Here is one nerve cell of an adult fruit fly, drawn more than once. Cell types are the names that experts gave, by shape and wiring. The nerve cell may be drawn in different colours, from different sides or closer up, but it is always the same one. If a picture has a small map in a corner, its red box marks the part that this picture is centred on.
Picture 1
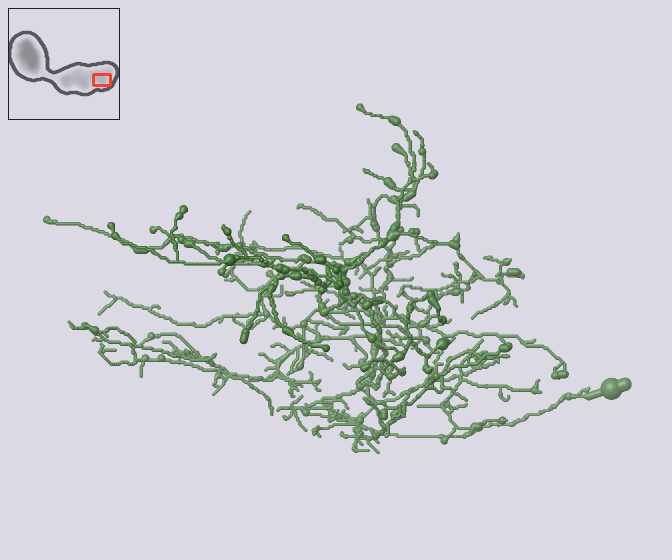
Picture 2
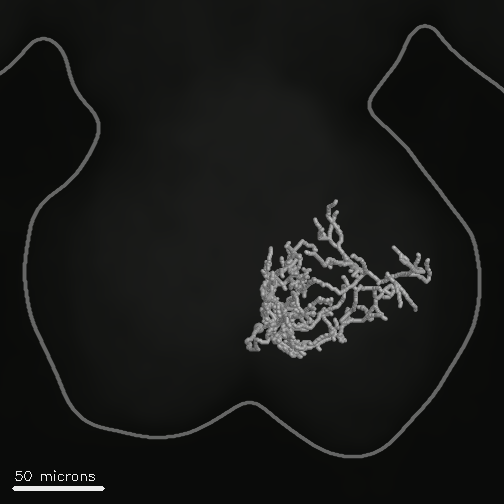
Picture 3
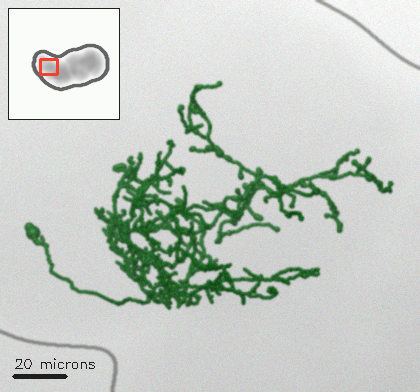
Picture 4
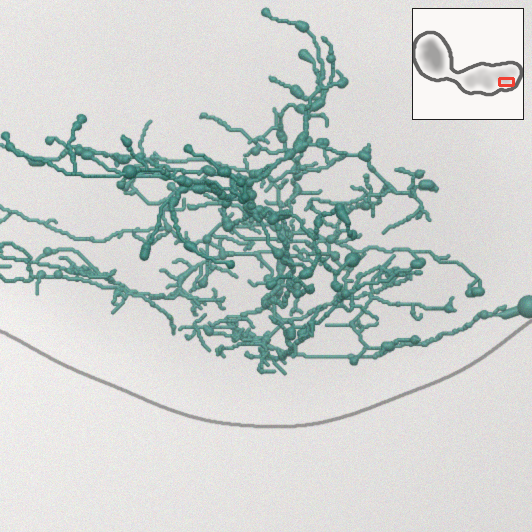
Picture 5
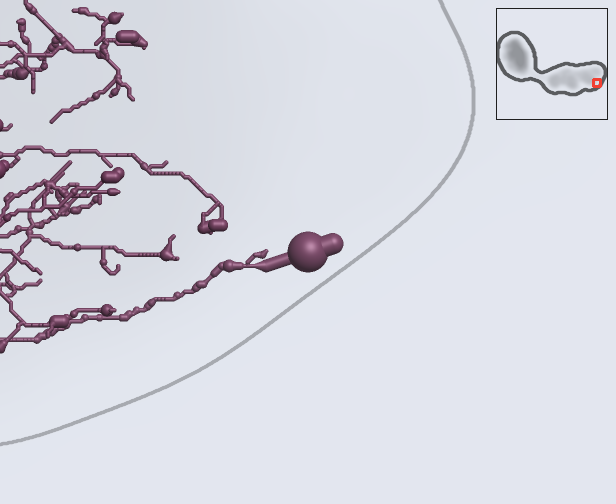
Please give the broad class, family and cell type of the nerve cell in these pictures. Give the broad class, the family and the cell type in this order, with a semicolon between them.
nerve-cord intrinsic neuron; hemilineage 13B; IN13B017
